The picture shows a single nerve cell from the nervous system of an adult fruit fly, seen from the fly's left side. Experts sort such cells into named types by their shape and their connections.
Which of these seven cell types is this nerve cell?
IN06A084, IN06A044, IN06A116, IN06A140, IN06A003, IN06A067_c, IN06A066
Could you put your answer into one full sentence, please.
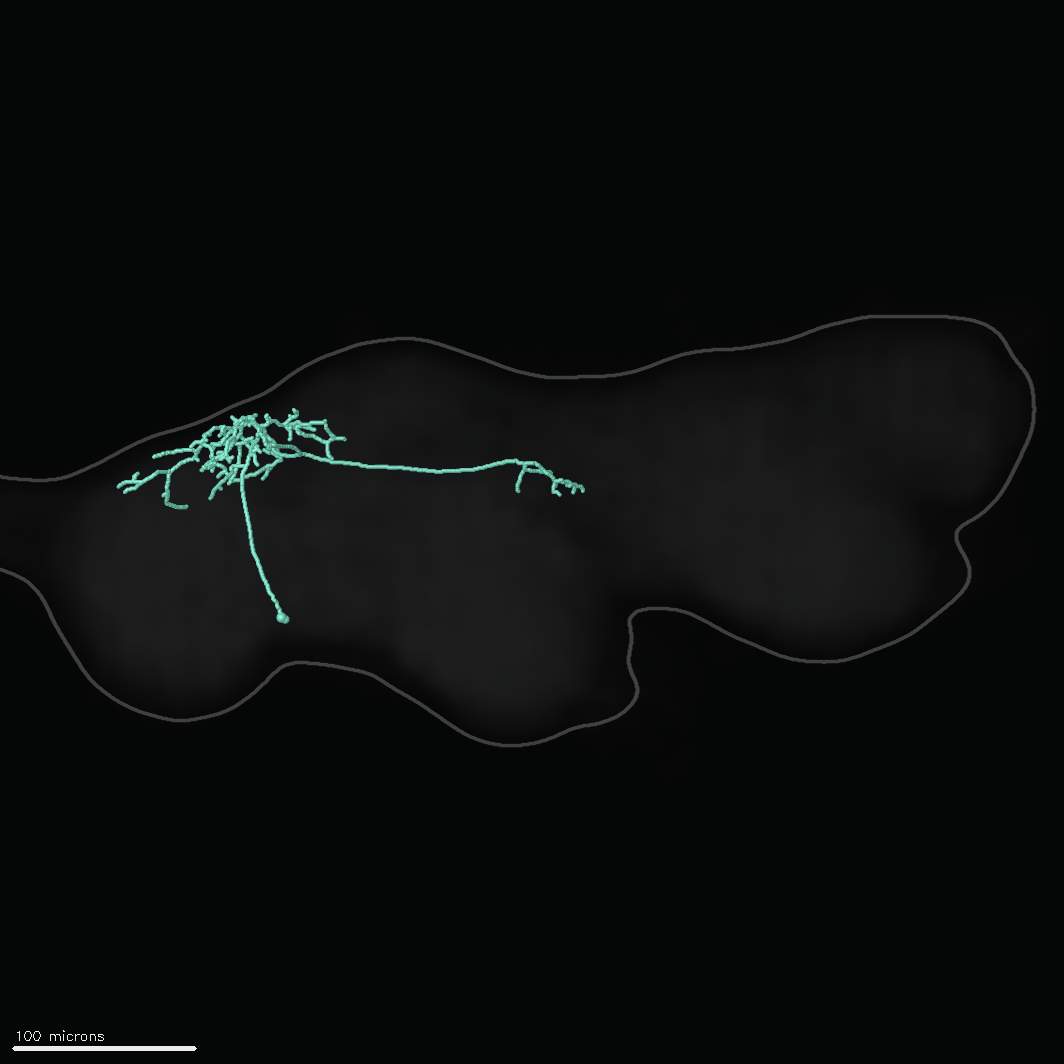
By type, the nerve cell is IN06A084.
